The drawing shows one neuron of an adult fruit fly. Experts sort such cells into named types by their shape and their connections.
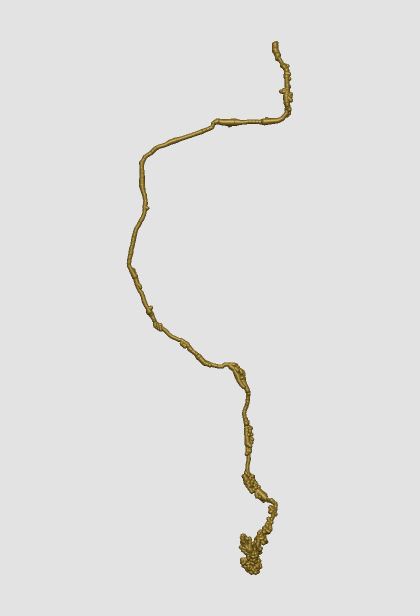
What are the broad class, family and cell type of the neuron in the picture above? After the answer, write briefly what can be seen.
It is a photoreceptor or other optic-lobe sensory neuron. Its family is called class visual. Its cell type is R7p. No cell body is drawn. In this view it is more than twice as tall as it is wide.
